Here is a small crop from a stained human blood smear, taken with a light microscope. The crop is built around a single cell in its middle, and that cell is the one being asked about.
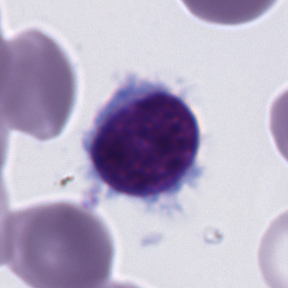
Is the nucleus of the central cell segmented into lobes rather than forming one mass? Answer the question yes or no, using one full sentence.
No, the nucleus is not split into segments; it is one compact round, oval or kidney-shaped mass.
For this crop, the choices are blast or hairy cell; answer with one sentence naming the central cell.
In this crop, the cell at the very middle is a hairy cell.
